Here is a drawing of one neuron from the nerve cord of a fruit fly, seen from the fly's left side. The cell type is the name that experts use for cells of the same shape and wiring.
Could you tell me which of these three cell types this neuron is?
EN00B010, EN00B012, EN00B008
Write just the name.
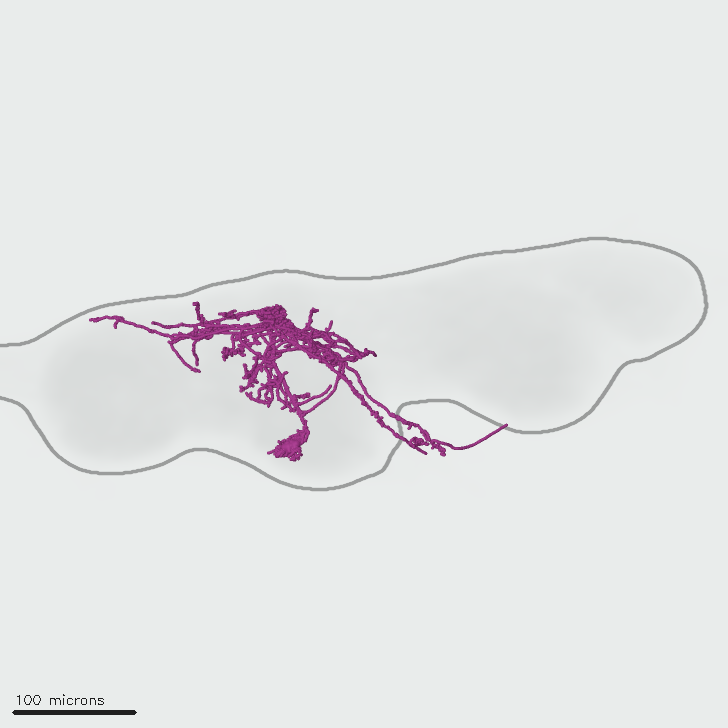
EN00B008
